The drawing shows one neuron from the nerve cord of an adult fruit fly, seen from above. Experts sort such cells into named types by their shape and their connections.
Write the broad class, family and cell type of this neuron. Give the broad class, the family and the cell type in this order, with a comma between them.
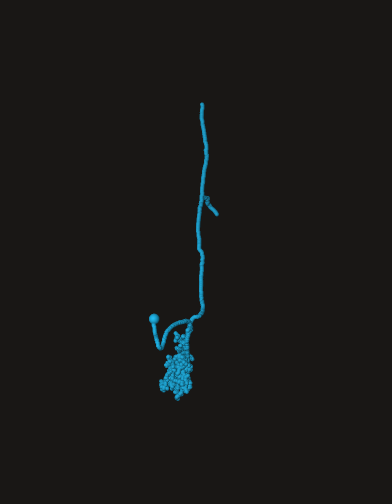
nerve-cord intrinsic neuron, hemilineage 23B, IN23B092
